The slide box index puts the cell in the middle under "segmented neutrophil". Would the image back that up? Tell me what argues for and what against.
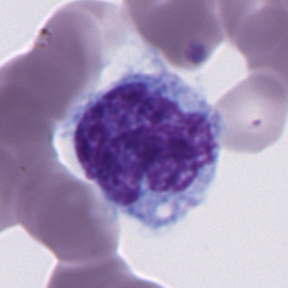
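A notch in the lower edge of the nucleus gives it a kidney-like shape, and no nucleolus is visible. The cytoplasm is pale greyish blue, its rim wider below and to the right of the nucleus than on the left. A small clear vacuole lies in the cytoplasm below and to the right of the nucleus. The outline is irregular and frayed, not smooth.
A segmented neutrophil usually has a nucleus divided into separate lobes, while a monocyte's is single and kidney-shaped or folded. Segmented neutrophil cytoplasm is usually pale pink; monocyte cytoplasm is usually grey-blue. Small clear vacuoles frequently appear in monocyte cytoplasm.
So the kidney-like nucleus and the greyish blue cytoplasm speak for monocyte and against segmented neutrophil, and the vacuole also fits a monocyte. The cell is a monocyte, not a segmented neutrophil.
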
